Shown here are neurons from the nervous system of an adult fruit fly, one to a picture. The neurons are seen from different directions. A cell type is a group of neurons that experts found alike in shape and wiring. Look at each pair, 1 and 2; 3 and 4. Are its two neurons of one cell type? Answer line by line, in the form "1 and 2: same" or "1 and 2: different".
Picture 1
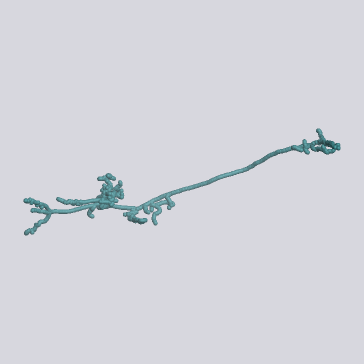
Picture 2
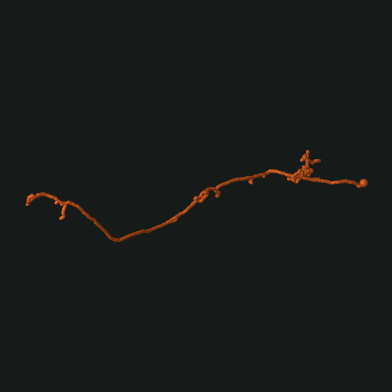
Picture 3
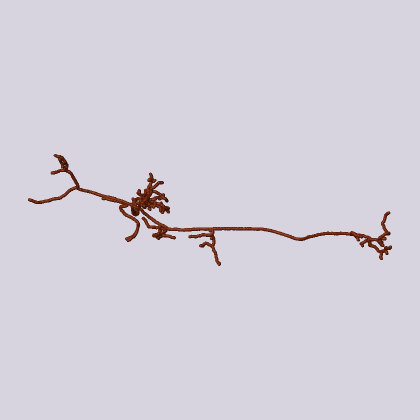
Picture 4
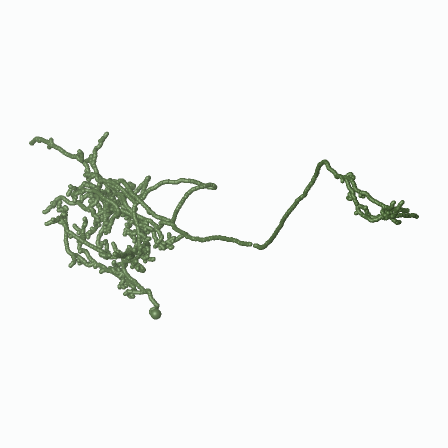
1 and 2: different
3 and 4: different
